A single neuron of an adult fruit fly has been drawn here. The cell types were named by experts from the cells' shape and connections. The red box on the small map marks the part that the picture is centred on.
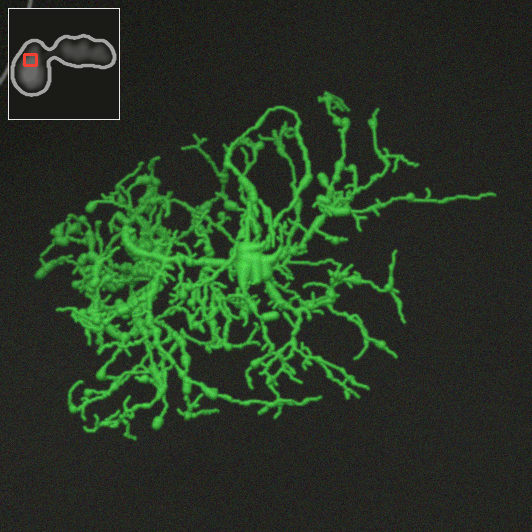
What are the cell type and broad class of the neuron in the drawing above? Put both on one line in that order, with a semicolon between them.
GNG186; central-brain intrinsic neuron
